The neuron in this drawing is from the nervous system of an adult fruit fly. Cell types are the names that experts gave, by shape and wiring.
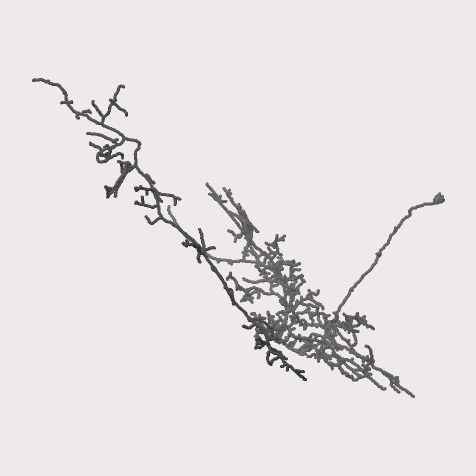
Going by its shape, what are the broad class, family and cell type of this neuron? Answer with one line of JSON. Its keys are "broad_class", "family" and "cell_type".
{"broad_class": "nerve-cord intrinsic neuron", "family": "hemilineage 06A", "cell_type": "IN06A008"}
